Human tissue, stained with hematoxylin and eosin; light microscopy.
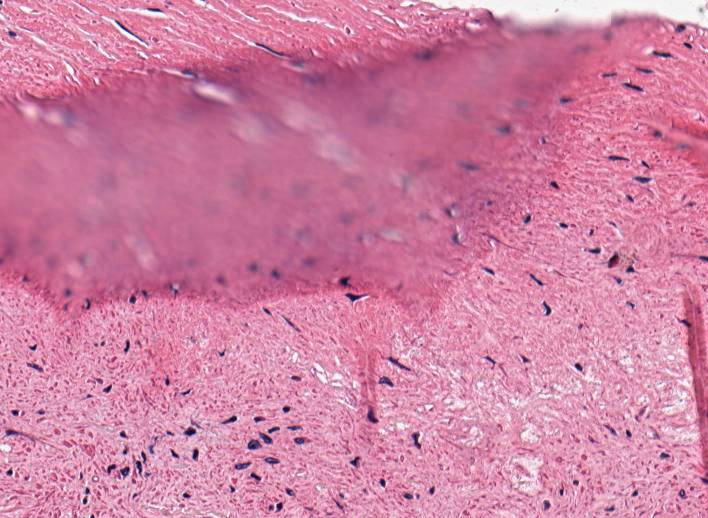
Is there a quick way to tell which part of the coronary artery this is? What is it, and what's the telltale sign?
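This is tunica intima. Check one: the lower half holds fine, interlacing pale pink fibres with sparse small dark spindle nuclei.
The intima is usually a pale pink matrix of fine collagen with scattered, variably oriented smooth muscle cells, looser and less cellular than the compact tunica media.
Also noted: a broad, homogeneous deeper pink band crosses the top; wavy horizontal fibres with slender nuclei sit upper left.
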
